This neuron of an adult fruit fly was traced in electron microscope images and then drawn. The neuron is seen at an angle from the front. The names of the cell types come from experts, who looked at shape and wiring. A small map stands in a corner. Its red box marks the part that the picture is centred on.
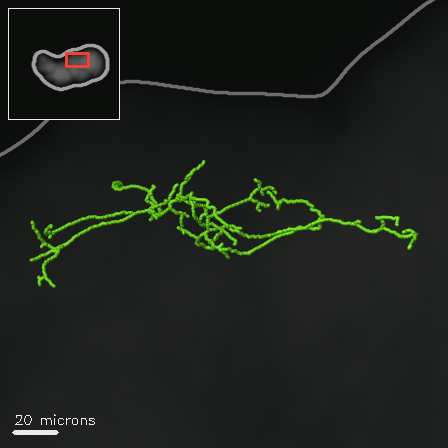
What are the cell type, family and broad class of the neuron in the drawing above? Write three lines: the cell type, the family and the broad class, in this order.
SMP380
hemilineage DM6_dorso_lateral
central-brain intrinsic neuron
